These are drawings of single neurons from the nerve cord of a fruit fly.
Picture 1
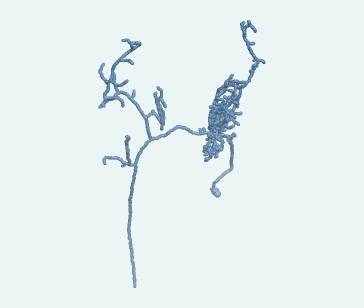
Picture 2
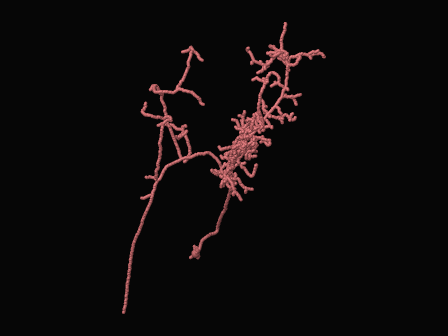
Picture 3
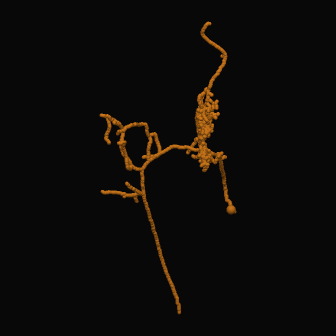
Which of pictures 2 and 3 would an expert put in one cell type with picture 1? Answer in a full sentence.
Picture 2 and picture 3 are of the same cell type.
